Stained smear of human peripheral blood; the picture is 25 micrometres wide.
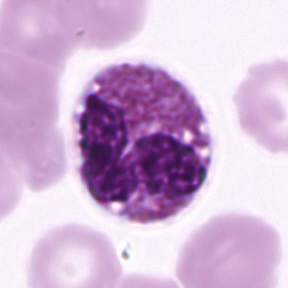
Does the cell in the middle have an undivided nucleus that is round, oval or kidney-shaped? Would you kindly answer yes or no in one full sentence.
No, the nucleus is not a single compact piece but two or more distinct lobes.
